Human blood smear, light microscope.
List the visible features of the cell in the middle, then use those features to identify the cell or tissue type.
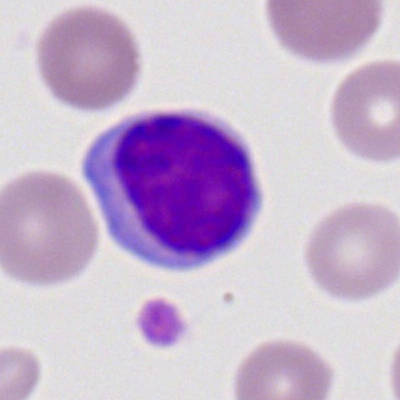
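You'll notice the nucleus is pushed off-centre toward the right side of the cell. Its chromatin is dark purple and condensed, though a few patches are slightly paler. The cytoplasm is pale blue and curves as a crescent mostly around the left side of the nucleus. That one's a lymphocyte.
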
